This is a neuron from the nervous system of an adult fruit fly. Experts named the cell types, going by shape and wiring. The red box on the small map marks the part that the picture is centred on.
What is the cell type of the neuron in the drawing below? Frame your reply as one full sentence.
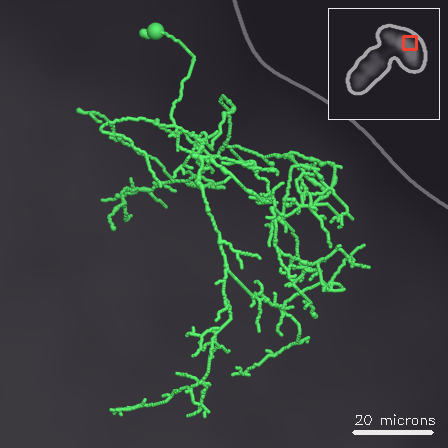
Included in the cell type CRE045 is this neuron.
